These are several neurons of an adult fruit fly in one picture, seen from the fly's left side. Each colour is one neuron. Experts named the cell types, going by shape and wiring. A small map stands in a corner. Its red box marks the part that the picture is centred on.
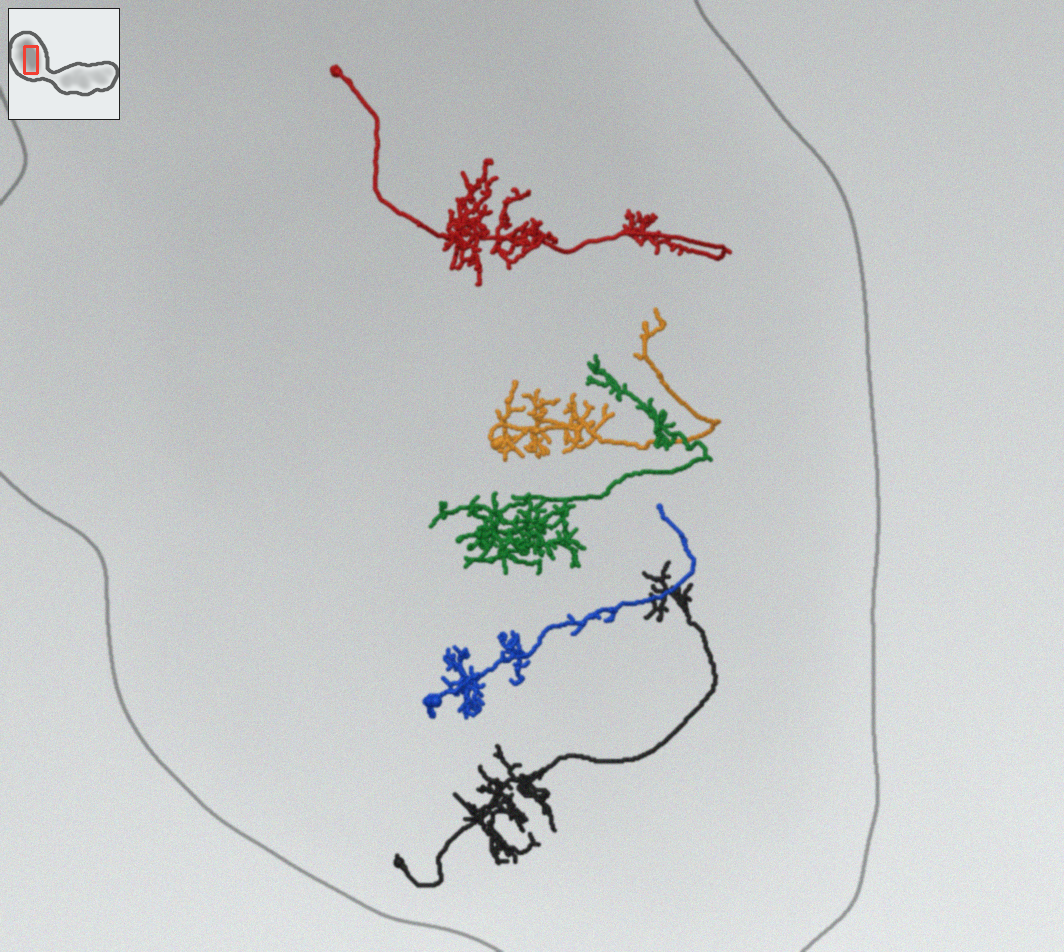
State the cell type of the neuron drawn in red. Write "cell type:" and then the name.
cell type: TmY10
